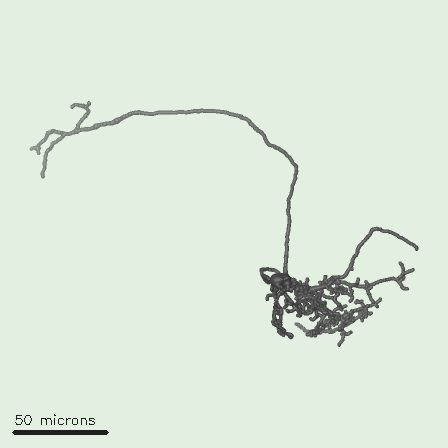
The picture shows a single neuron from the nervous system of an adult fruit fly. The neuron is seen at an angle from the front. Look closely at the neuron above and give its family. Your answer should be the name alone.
hemilineage ALl1_ventral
